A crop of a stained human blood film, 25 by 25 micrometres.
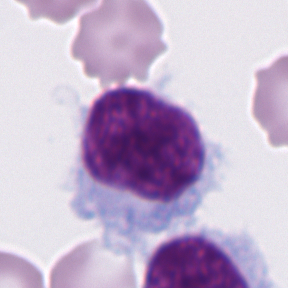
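Hairy cell at the centre of this stained blood smear. Notice how ragged the edge of its pale blue cytoplasm is, with many fine hair-like projections. The nucleus is a single oval mass without lobes, about 11 by 9 micrometres. Look closely, too, at the chromatin: it is dark purple, laid out in a fine net-like pattern.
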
